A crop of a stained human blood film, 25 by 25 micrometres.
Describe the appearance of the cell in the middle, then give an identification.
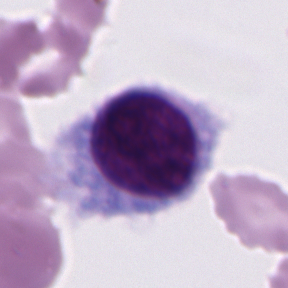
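See how the nucleus sits off-centre toward the upper right? It's round, about 9 micrometres across, with dense, dark purple chromatin over the whole of it. The cytoplasm is pale blue, and its rim is wider on the left and lower left than on the right. So that one's a hairy cell.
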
